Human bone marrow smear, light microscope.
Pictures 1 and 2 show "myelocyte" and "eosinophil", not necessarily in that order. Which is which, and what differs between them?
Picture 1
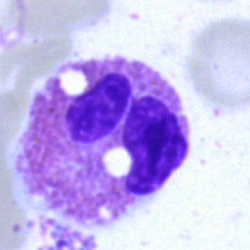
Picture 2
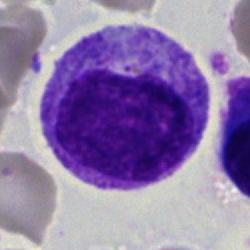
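In this pair the eosinophil is the cell in picture 1, and the myelocyte is the cell in picture 2. The eosinophil's chromatin is dark purple and condensed.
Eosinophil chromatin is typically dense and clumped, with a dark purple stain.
Two round clear vacuoles lie in its cytoplasm, and its outline is roughly round. The myelocyte, with a round and smooth outline, has a nucleus bearing a shallow indentation along its upper edge. That nucleus sits toward the bottom of the cell, leaving a wider band of cytoplasm above it. Its cytoplasm is purplish-blue, with a paler patch just above the nuclear indentation. Another nucleated cell is partly cut off at the right edge of the myelocyte's picture.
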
